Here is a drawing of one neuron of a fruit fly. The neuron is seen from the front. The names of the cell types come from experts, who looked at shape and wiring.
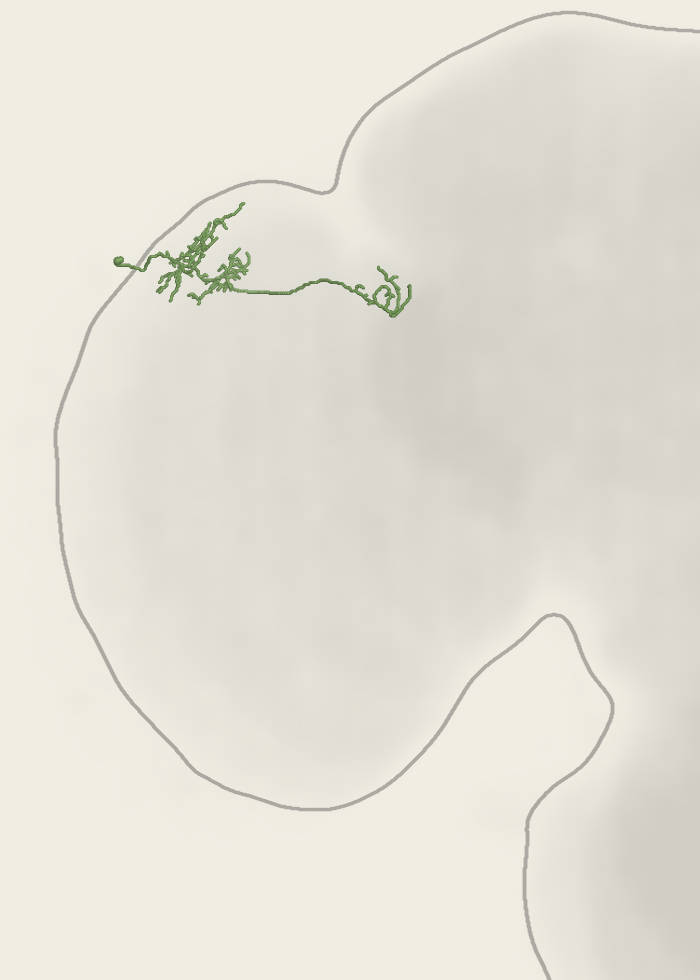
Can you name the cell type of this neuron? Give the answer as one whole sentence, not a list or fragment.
The neuron is typed under the name Tm16.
